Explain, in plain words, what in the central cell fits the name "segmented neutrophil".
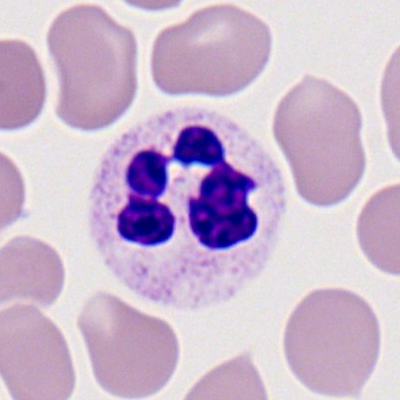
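Begin with the nucleus, which is divided into several separate lobes. Its chromatin is dark purple and coarsely clumped.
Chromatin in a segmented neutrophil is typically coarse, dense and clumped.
So the coarse clumping here goes with the name. Now move out to the cytoplasm, which is abundant and pale pink. Fine lilac-pink granules are scattered all through it.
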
